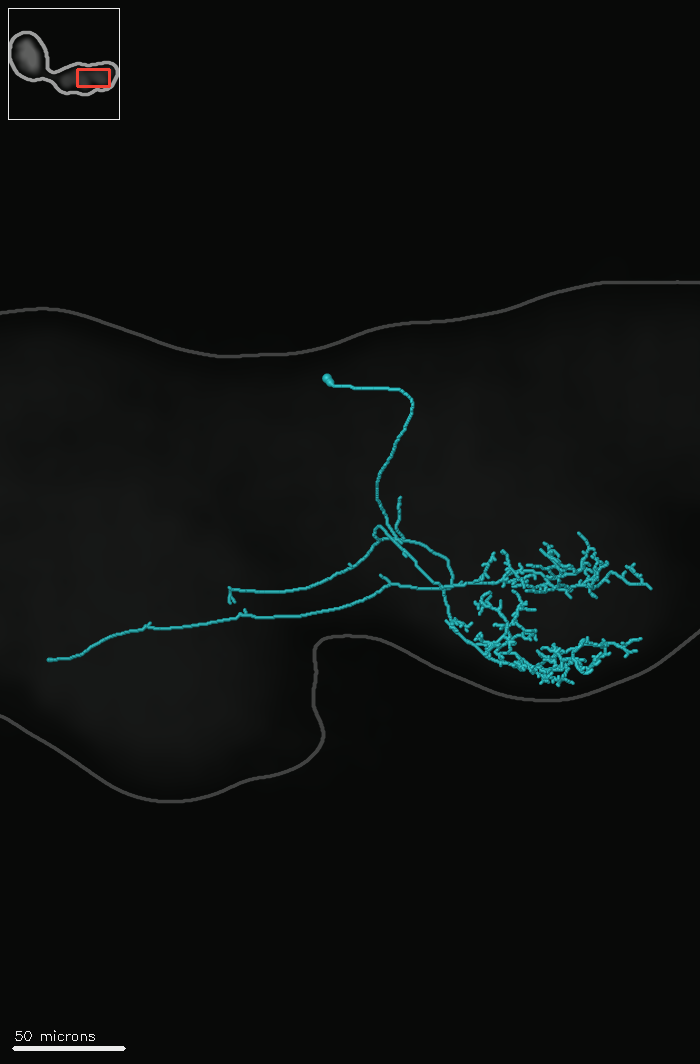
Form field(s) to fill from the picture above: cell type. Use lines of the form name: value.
cell type: IN23B038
